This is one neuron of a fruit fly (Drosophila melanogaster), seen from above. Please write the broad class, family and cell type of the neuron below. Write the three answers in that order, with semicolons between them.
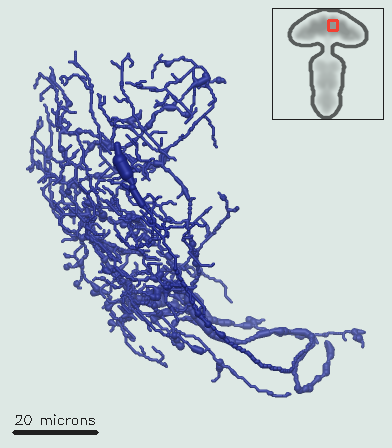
central-brain intrinsic neuron; hemilineage SMPpd1; SMP346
